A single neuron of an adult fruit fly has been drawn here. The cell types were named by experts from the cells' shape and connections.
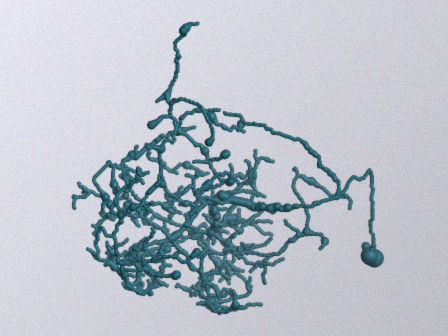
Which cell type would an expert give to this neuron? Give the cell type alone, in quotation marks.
"CB4052"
